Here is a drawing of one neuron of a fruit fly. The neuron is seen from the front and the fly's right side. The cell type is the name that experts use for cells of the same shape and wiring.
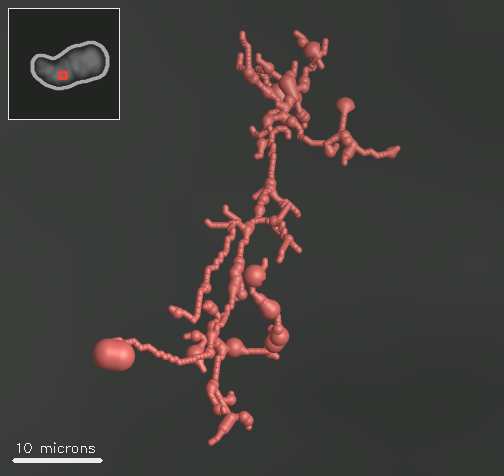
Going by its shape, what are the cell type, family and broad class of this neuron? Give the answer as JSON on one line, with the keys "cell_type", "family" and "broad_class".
{"cell_type": "Mi2", "family": "Mi", "broad_class": "optic-lobe intrinsic neuron"}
